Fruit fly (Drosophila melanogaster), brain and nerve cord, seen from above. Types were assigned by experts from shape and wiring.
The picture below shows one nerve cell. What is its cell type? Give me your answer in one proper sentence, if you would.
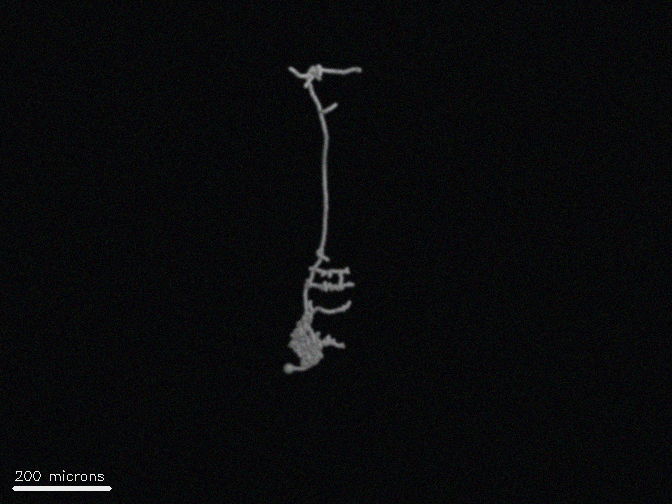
This neuron belongs to the cell type AN01B005.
